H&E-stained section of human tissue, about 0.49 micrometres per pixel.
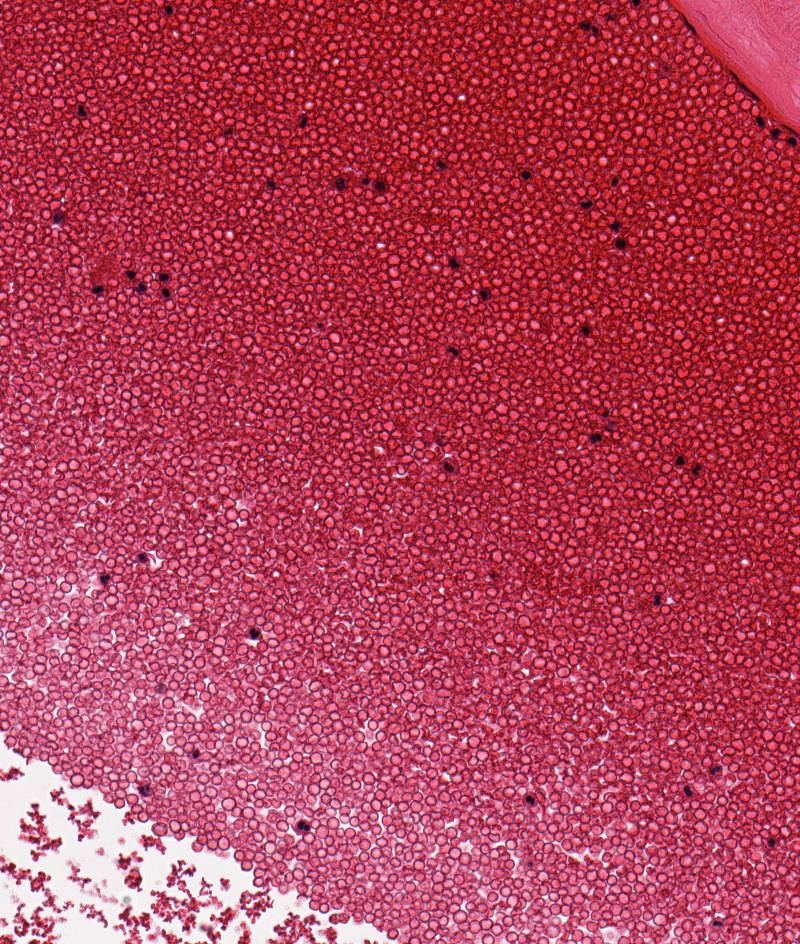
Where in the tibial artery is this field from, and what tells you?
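You're looking at blood in a vessel or clot. Almost the whole field is densely packed red blood cells, small round profiles with darker pink rims and paler centres.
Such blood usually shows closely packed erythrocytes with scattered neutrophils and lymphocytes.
Here, sparse white cells with small dark purple nuclei lie throughout, and the packing loosens toward the lower left.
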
